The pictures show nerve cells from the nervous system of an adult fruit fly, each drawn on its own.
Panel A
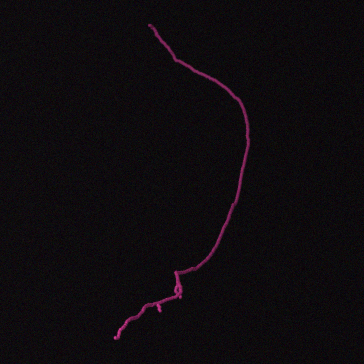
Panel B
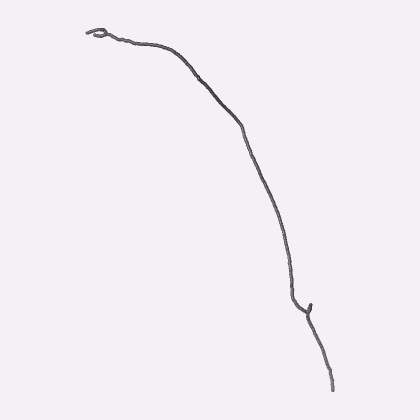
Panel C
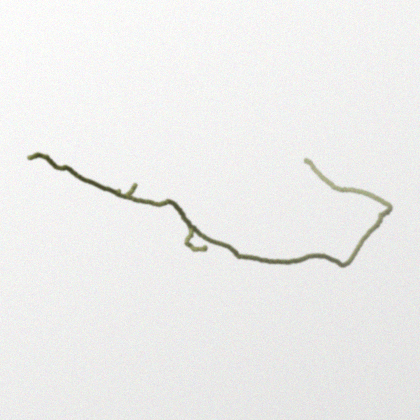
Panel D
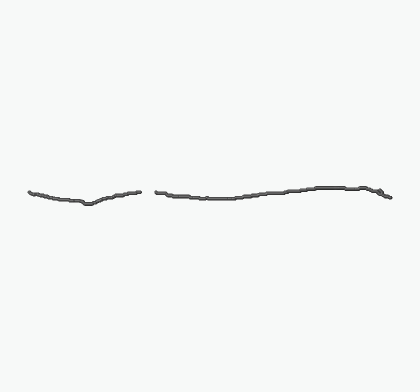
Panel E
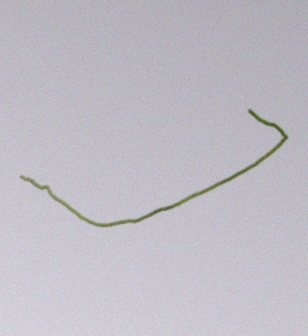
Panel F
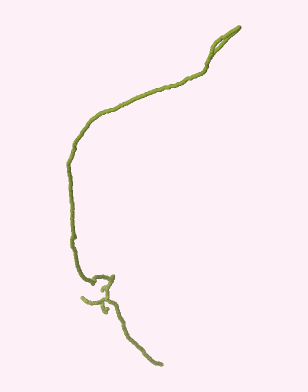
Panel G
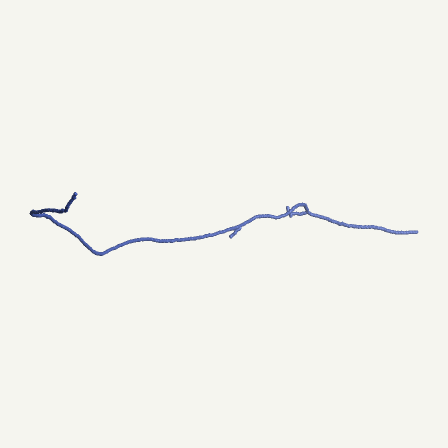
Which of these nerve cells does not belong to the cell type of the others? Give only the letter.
D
